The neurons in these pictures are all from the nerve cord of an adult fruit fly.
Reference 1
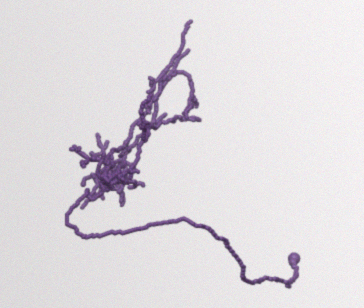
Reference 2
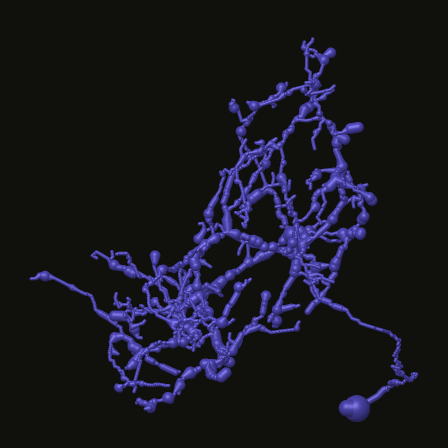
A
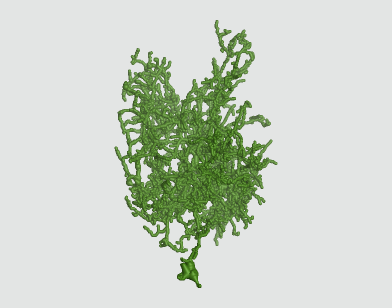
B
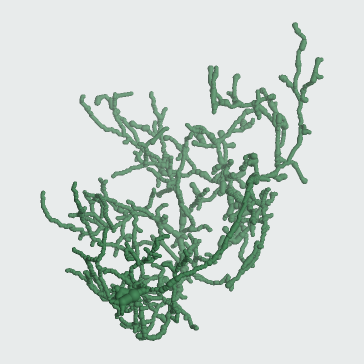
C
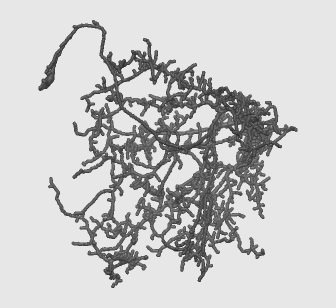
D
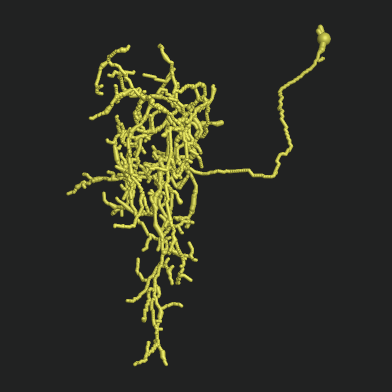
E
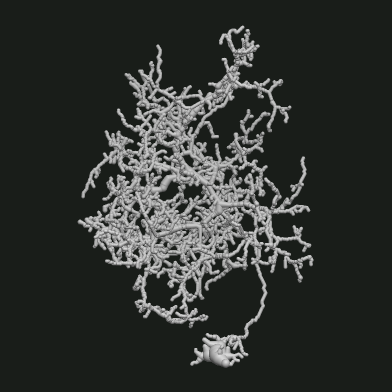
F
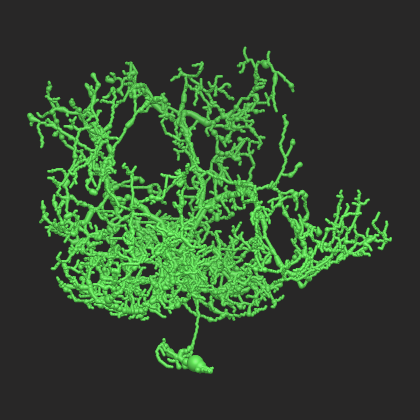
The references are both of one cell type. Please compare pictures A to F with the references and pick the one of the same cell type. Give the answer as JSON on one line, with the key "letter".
{"letter": "D"}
